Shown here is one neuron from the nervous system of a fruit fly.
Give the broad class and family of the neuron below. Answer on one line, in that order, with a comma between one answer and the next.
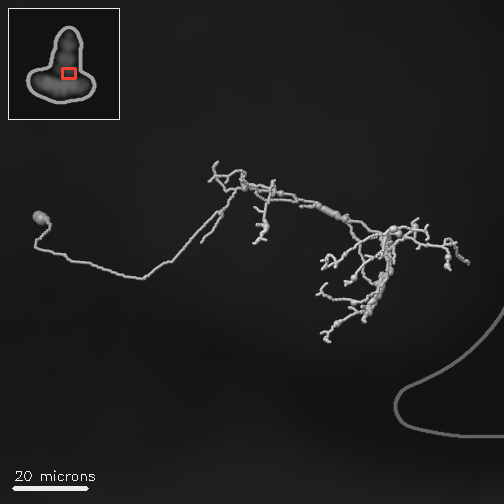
nerve-cord intrinsic neuron, hemilineage 14A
